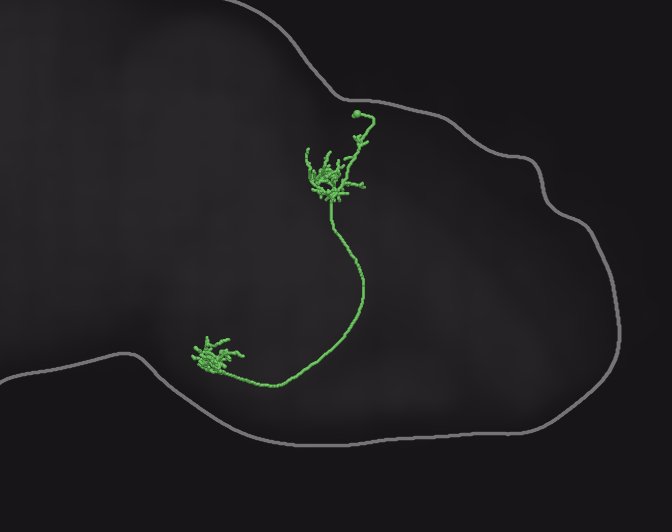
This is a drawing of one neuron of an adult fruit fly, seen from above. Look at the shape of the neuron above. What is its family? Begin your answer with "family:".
family: Tm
